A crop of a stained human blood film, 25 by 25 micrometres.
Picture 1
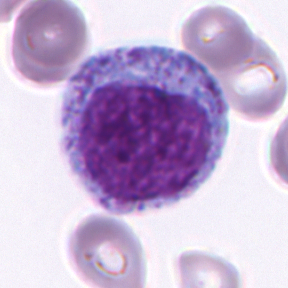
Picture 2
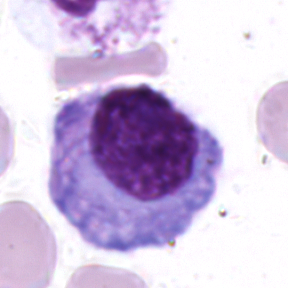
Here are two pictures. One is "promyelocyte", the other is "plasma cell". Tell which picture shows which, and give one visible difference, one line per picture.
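Picture 1 shows a promyelocyte: Numerous fine purple granules are scattered through the cytoplasm.
Picture 2 shows a plasma cell: The cytoplasm shows no distinct granules.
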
